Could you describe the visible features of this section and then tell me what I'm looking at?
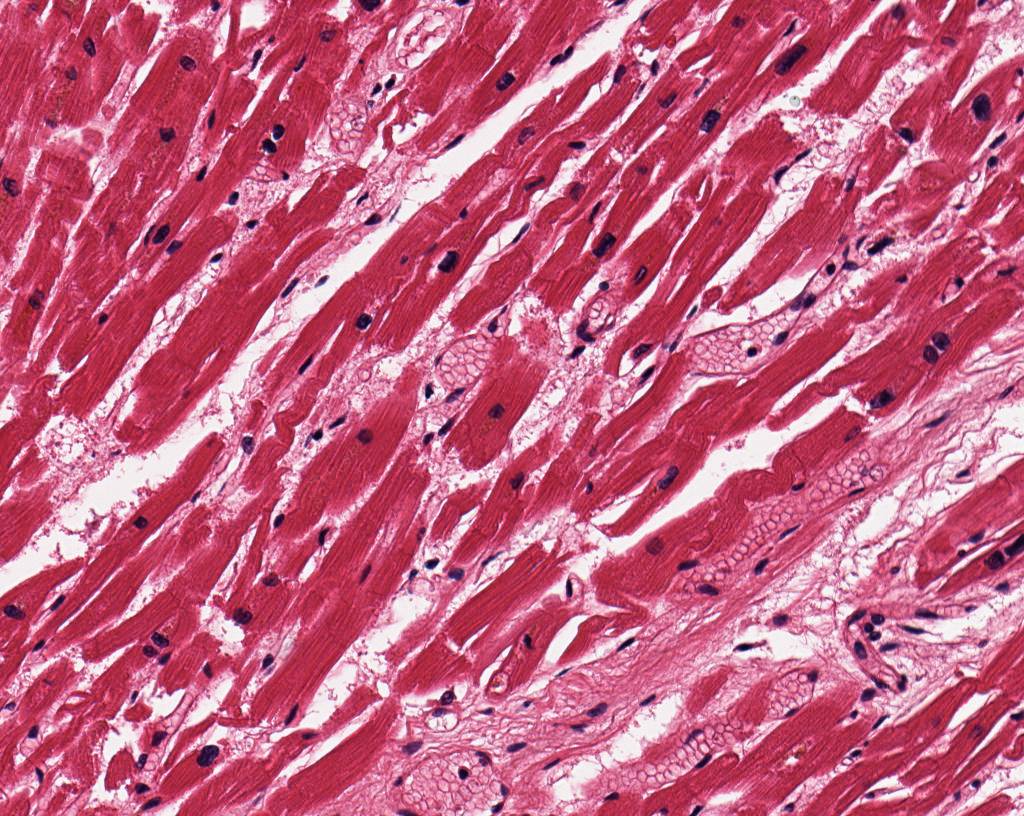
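Cardiac muscle cells each have one oval nucleus central in the fibre, and small dark elongated nuclei lie in the narrow spaces between fibres. Pale clusters with a fine honeycomb of small clear vacuoles sit among the fibres, mostly centre and lower half. Lower right: paler pink loose fibrous stroma with spindle-shaped nuclei. That's the left ventricle of the heart.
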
